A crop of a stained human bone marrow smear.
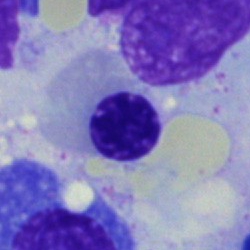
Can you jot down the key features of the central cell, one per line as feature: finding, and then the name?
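Chromatin: dense, dark purple, coarsely clumped
Cytoplasm: pale grey-blue, no granules
Position: most of the pale cytoplasm to the left of the nucleus
Cell type: erythroblast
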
